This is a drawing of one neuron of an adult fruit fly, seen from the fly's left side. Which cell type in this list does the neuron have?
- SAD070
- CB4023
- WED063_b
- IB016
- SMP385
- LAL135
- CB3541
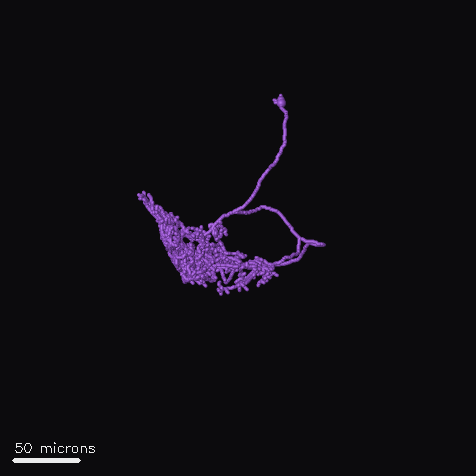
LAL135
